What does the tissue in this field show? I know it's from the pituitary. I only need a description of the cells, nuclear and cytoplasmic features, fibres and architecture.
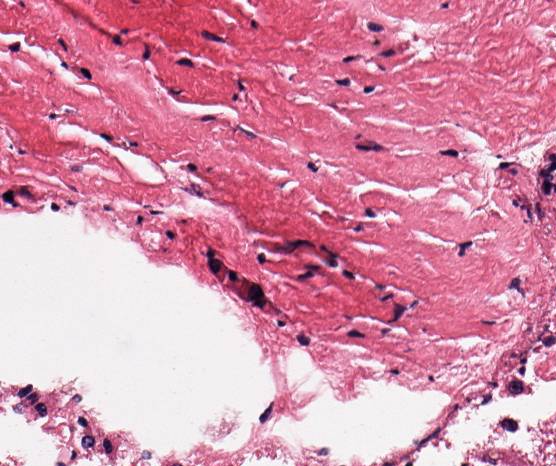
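Dense fibrous tissue, stained pink, occupies the upper two-thirds of the field; a large empty space fills the lower left. Its fibre bundles are deeply eosinophilic. Most nuclei here are elongated and spindle-shaped, lying parallel to the fibres. Along the bottom left edge runs a thin strip of looser tissue whose nuclei are rounder.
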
